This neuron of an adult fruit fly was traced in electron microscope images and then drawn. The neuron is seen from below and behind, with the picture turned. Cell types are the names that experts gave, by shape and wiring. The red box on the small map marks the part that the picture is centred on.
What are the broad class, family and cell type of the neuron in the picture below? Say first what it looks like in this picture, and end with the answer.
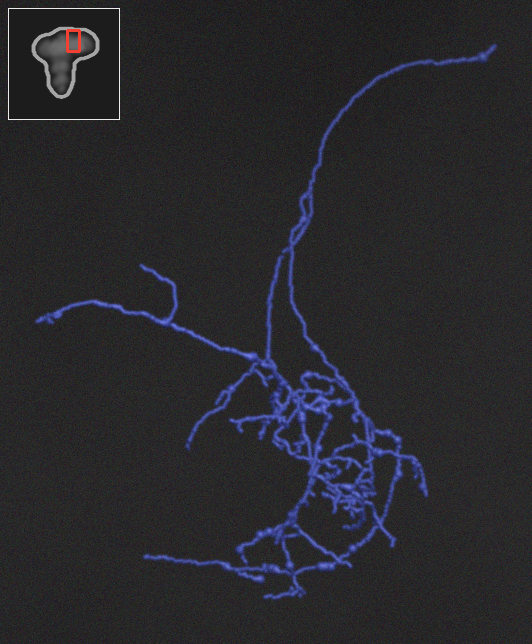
The cell body is at the upper right of the picture. Dozens of branch ends can be seen. This is a central-brain intrinsic neuron. The family is hemilineage LALa1_posterior. Its cell type is CB1356.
